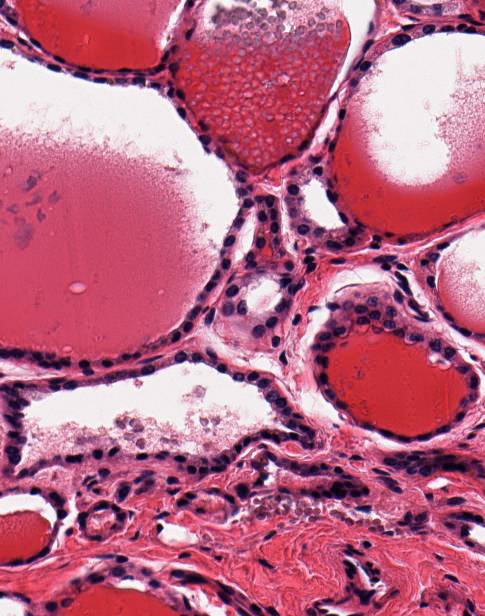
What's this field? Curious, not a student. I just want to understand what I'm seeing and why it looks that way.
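Mostly thyroid follicle here: closed rounded follicles packed side by side, largest at upper left. Most hold homogeneous pink colloid, and each has a single layer of flattened to low cuboidal cells with small, round, dark, evenly spaced nuclei.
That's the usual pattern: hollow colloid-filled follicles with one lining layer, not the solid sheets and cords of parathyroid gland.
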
